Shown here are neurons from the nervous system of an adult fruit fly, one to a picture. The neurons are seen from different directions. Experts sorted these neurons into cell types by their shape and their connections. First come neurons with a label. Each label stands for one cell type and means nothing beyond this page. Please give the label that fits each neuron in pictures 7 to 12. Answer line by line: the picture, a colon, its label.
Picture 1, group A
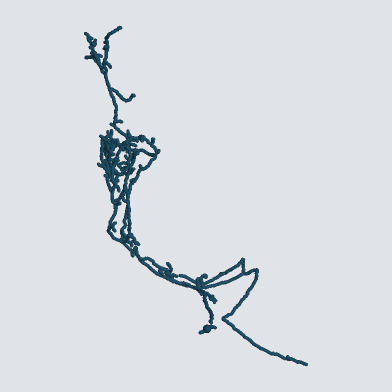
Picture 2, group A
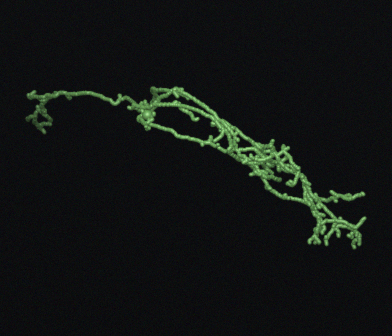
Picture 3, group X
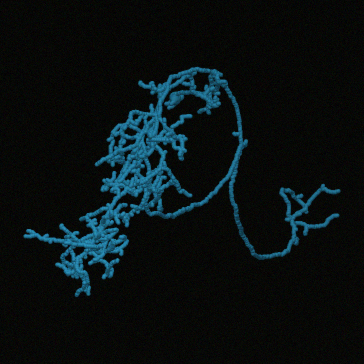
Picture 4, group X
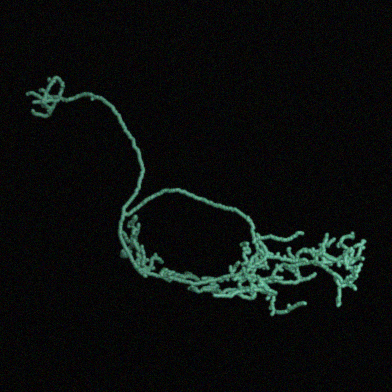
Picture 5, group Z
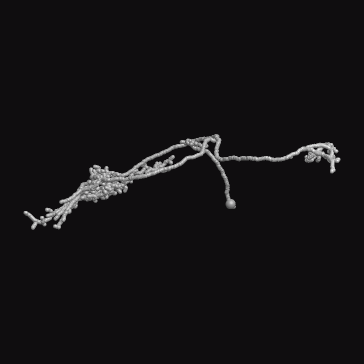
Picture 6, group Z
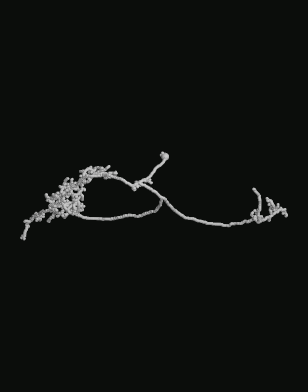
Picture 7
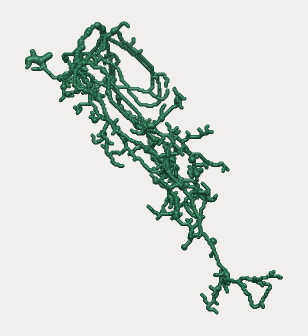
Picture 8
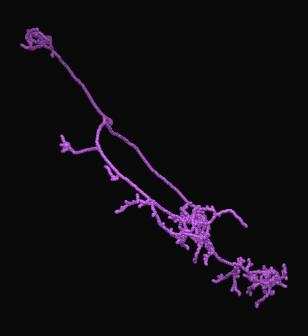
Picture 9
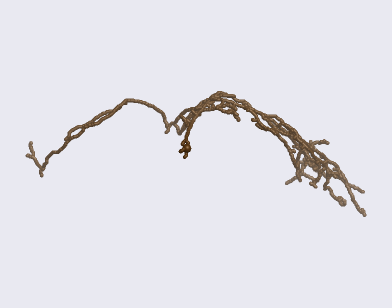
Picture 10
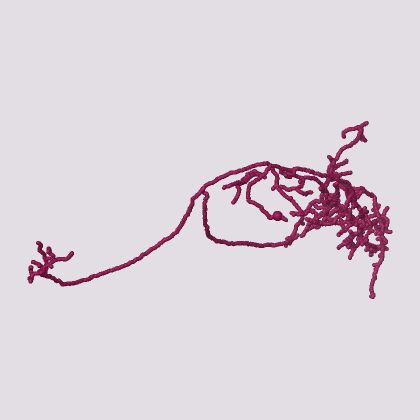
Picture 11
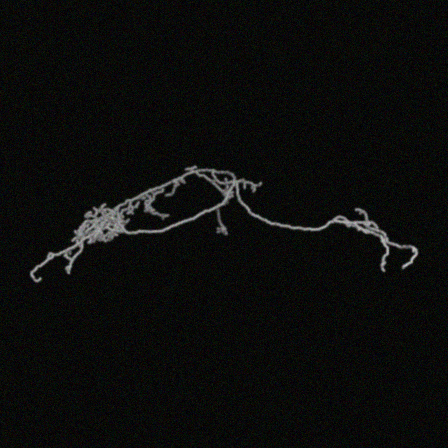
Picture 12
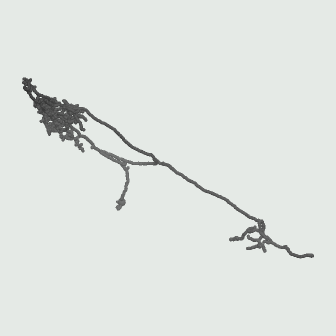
7: group A
8: group X
9: group A
10: group X
11: group Z
12: group Z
